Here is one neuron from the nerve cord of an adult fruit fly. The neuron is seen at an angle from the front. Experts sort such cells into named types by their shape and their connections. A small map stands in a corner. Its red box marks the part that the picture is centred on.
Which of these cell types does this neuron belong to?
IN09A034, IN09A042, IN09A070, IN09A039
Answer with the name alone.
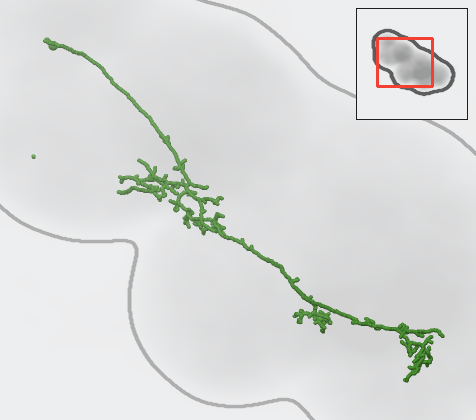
IN09A070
